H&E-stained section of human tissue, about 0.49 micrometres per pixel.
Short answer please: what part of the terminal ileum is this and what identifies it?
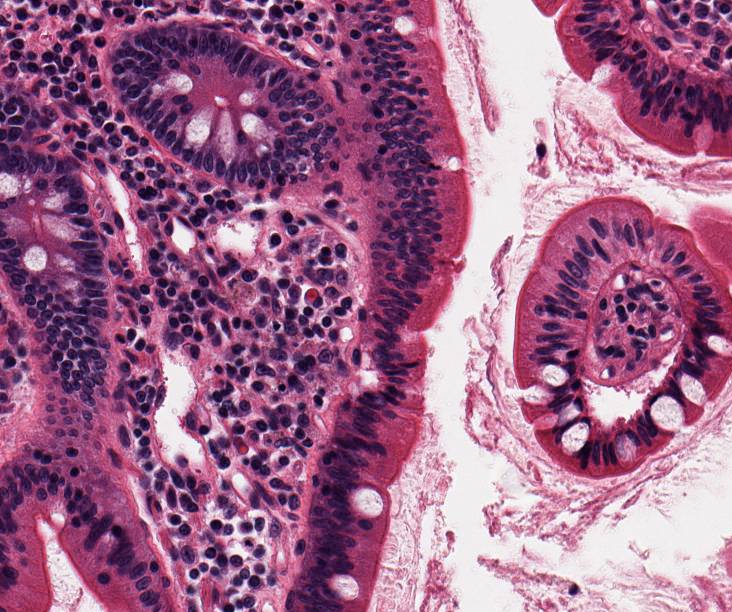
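The field shows intestinal villus. Separate rounded epithelial profiles lie in white space at the right.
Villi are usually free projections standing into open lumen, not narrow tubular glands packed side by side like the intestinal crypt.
The columnar epithelium facing that space has a bright pink, dense border, and pale goblet cells ring the right-hand profile.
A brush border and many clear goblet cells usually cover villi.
A cross-cut gland with a small central lumen lies at upper left.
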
